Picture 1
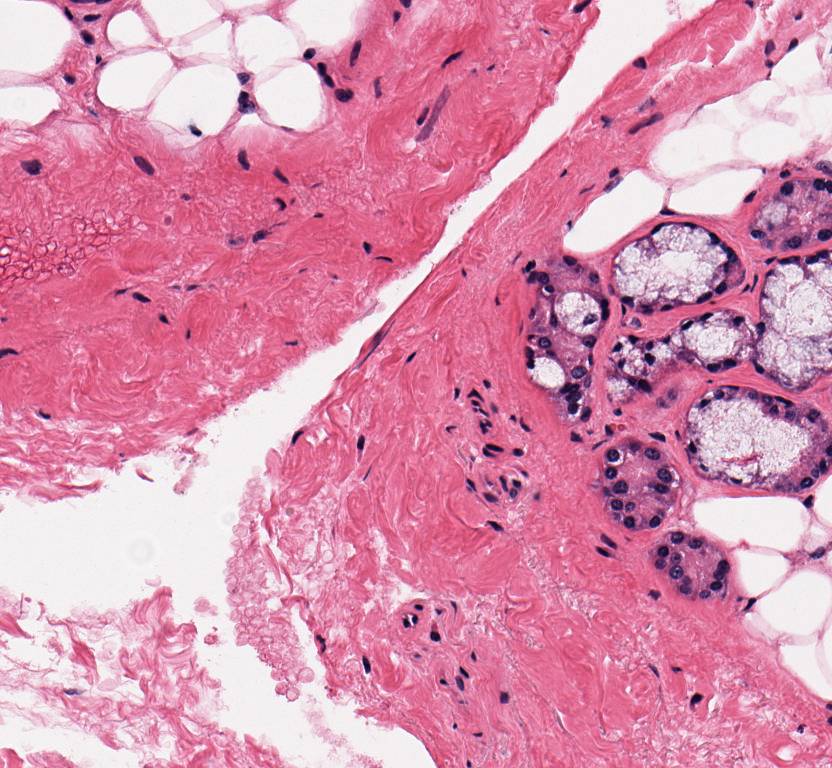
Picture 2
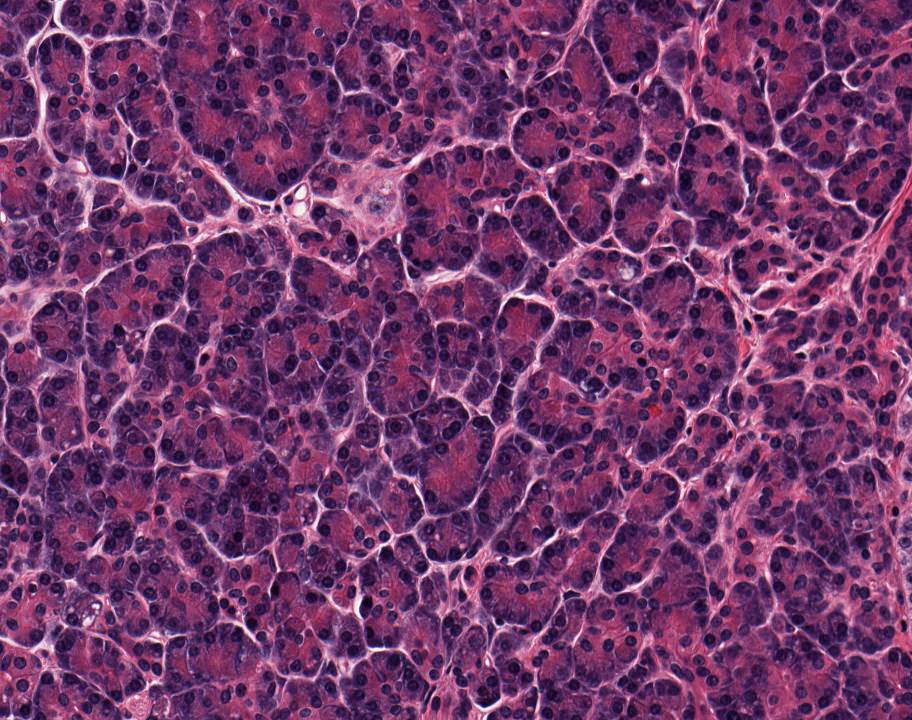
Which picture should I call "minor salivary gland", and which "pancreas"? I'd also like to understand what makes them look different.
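First, the assignment: picture 1 is minor salivary gland and picture 2 is pancreas. Next, extent: the salivary acini form one cluster at the right edge, right of centre, whereas the pancreatic field is wholly filled by closely packed small rounded acini grouped into lobules. Then cytoplasm: most salivary acini hold pale, foamy, finely vacuolated cytoplasm, while pancreatic cells are purple at the base and pink toward the apex.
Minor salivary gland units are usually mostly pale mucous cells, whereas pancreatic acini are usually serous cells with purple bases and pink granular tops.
Then nuclei: salivary acinar nuclei lie at the periphery of each acinus, while the pyramidal pancreatic cells have round dark nuclei at their bases. Then lumina: pancreatic ones are tiny, barely visible at acinar centres where the pink apical cytoplasm converges. Last, surroundings: in picture 1, small thin-walled vessels with clustered nuclei lie in the collagen of the right piece, between the cleft and the glands.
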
